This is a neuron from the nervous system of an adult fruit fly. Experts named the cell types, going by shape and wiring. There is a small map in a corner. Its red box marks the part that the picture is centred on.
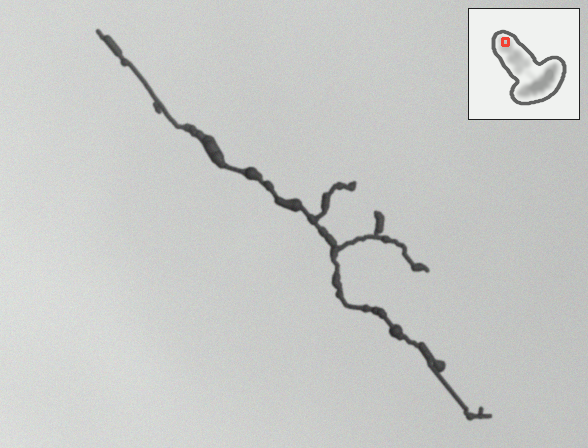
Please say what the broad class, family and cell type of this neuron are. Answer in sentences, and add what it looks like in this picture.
Its broad class is sensory neuron entering the nerve cord. Its family is called class mechanosensory tactile. It is of cell type SNta28. The drawing shows no cell body. It has a dozen or fewer branch ends.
